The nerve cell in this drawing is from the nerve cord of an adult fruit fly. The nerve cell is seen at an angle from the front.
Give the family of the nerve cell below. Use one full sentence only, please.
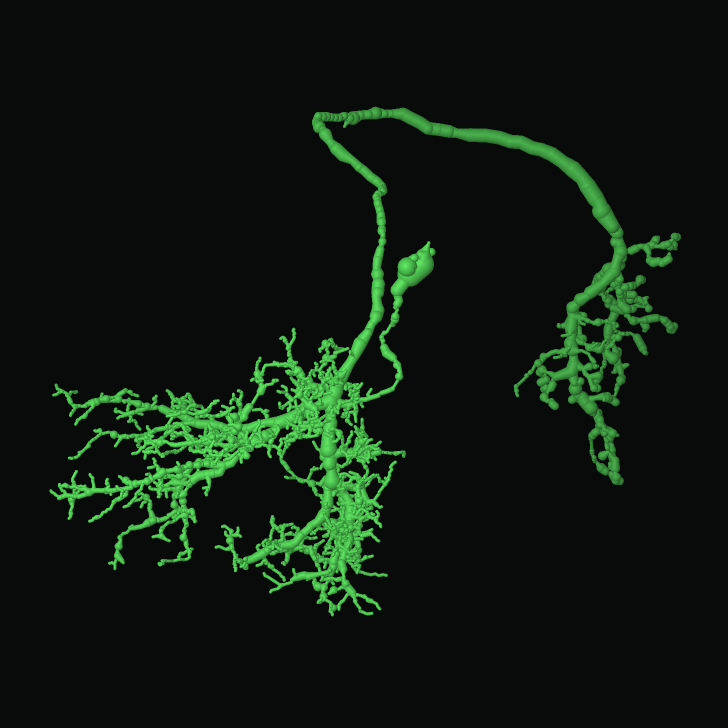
It is the family hemilineage 19A to which this nerve cell belongs.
